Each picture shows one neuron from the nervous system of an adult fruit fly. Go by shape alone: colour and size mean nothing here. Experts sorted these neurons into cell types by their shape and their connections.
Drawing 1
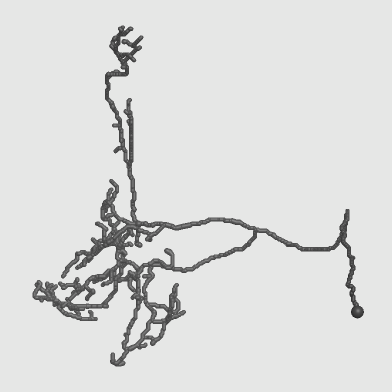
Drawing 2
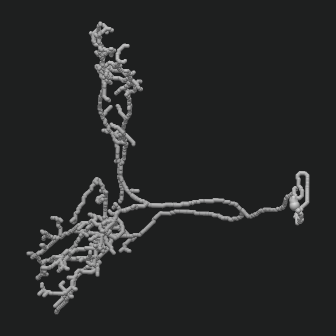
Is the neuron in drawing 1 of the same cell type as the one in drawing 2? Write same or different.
different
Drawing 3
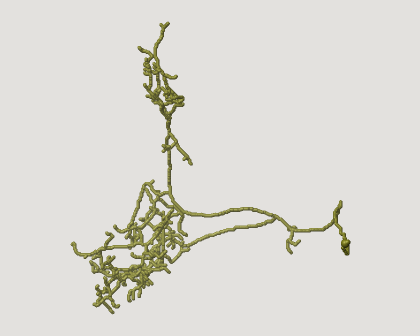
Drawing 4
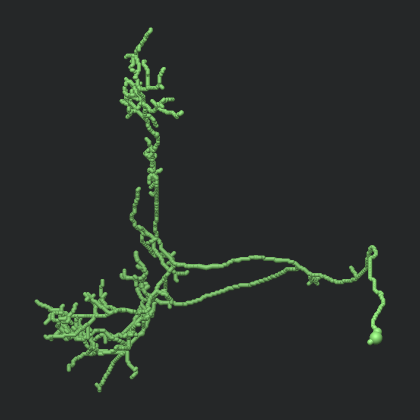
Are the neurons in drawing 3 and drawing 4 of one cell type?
same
